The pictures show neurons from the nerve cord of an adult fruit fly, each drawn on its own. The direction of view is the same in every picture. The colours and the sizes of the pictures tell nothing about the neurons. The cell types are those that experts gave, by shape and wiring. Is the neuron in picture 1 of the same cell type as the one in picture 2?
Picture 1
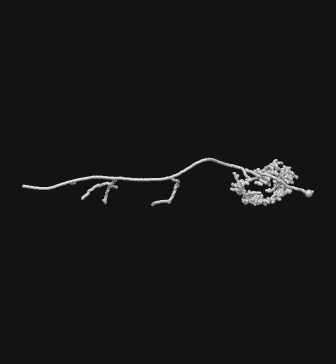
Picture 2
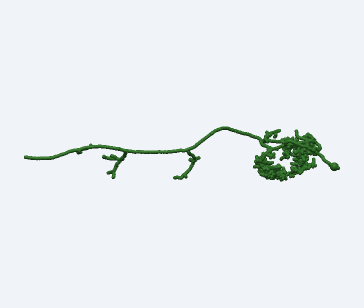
yes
